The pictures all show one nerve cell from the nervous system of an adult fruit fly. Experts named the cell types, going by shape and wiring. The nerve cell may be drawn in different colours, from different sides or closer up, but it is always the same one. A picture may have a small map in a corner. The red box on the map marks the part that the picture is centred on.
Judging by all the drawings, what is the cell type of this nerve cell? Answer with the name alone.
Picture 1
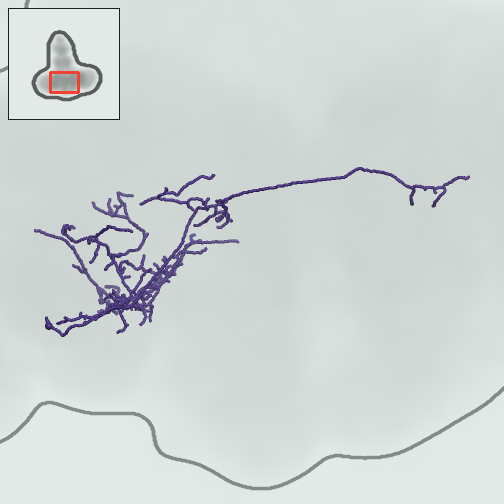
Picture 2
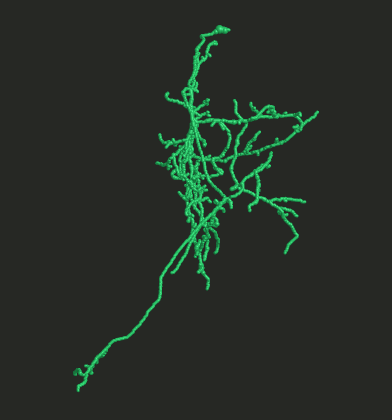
aSP10A_b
